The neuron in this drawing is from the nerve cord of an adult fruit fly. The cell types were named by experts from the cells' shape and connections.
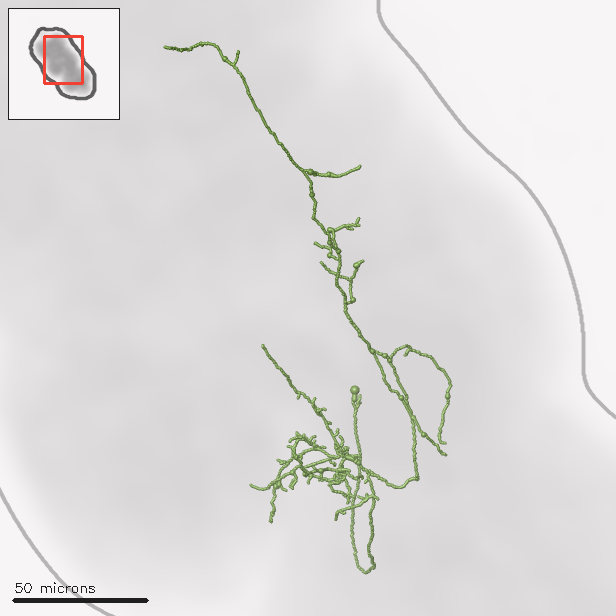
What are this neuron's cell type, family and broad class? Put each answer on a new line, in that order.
AN19B100
hemilineage 19B
ascending neuron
